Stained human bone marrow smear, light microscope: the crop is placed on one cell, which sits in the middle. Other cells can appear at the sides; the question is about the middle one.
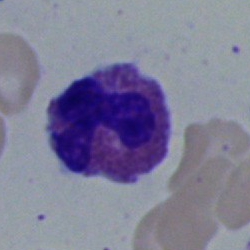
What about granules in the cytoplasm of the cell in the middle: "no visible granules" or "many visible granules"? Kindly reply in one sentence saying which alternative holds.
It is many visible granules that the cytoplasm of this cell contains.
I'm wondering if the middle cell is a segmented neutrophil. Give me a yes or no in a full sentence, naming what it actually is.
No, the cell in the middle is an eosinophil; it is not a segmented neutrophil.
